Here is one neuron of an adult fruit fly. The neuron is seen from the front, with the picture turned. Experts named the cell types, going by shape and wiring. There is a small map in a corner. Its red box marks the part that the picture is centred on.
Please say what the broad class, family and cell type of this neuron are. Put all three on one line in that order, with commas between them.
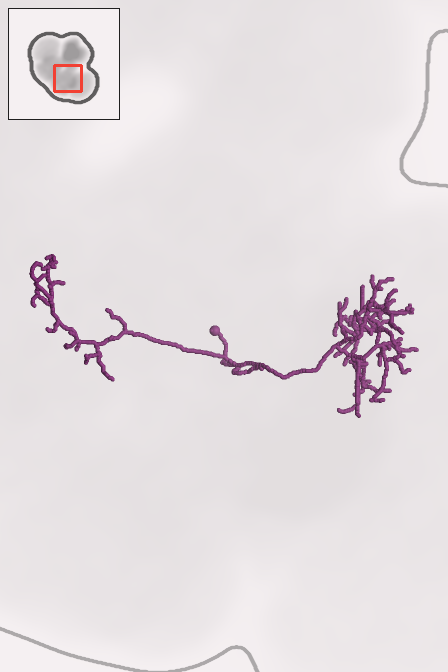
visual projection neuron, hemilineage VPNp&v1_ventral, LC37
